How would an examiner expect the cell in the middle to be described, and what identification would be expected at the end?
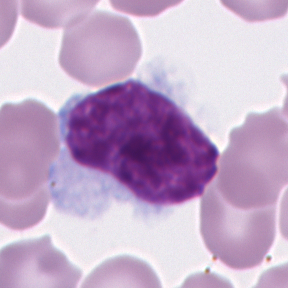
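Pale, faint blue cytoplasm, with no granules seen. Nucleus a single mass, without lobes. No distinct nucleolus stands out. The cell is a hairy cell.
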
